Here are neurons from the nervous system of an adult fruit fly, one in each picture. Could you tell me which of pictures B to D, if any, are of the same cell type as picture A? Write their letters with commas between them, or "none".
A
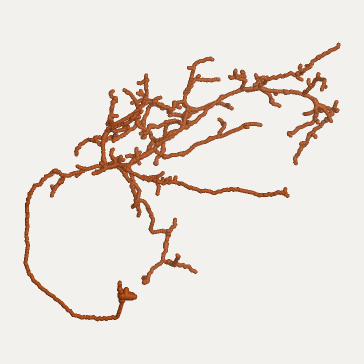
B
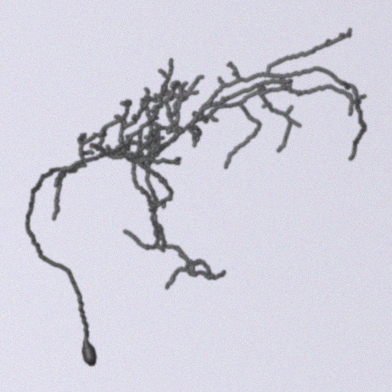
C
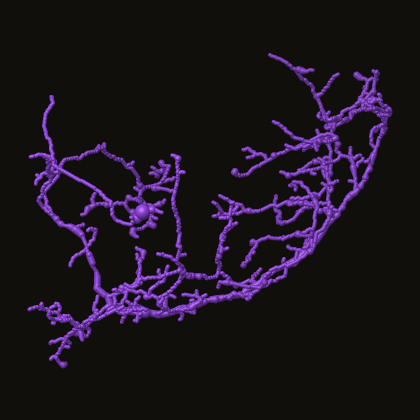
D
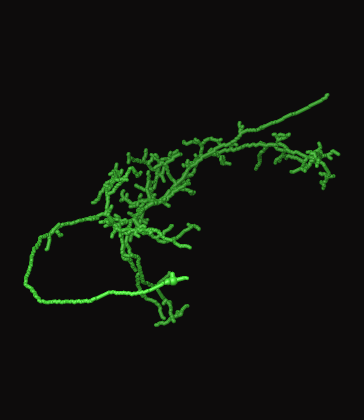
B, D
